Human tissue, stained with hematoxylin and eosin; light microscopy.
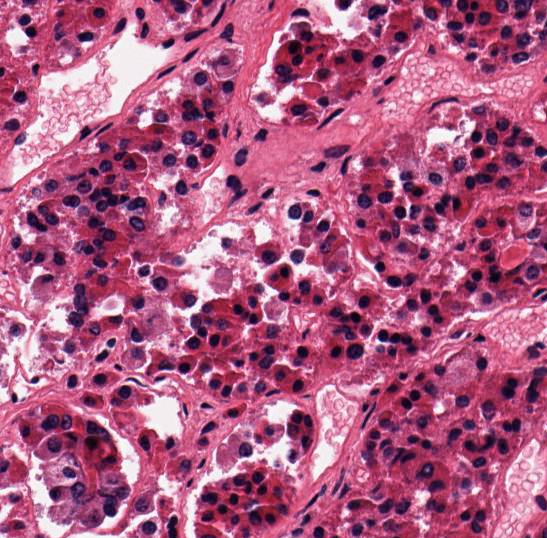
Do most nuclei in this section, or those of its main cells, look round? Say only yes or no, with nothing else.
Yes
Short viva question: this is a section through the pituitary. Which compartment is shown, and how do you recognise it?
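This is the pars distalis. Cells form nests and cords parted by thin pink septa, with channels of red blood cells between them. Many cells have intensely red, eosinophilic cytoplasm.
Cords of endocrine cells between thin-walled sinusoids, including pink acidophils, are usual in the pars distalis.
No glandular lumens or colloid-filled follicles lie within the nests.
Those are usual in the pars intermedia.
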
